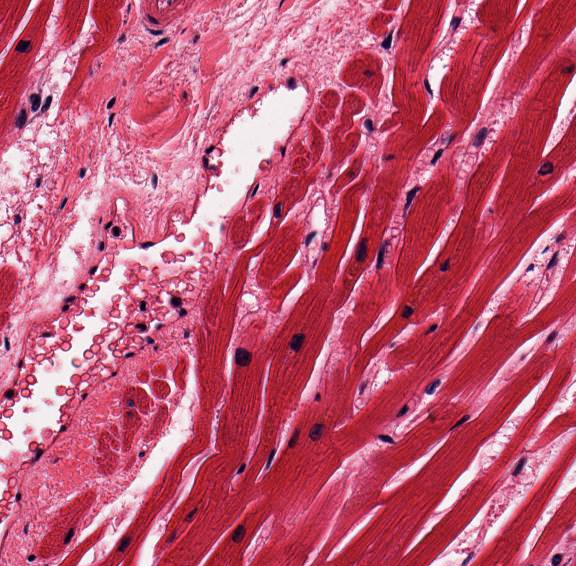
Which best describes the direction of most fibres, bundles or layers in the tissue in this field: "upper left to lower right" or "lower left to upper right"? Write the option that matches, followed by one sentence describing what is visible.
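Lower left to upper right. Most of the muscle fibres run diagonally from lower left to upper right.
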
